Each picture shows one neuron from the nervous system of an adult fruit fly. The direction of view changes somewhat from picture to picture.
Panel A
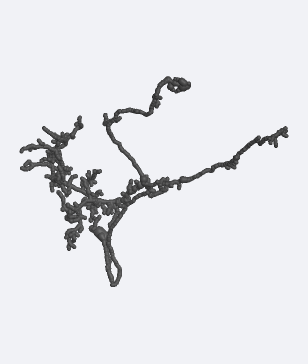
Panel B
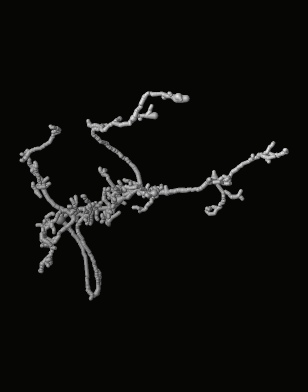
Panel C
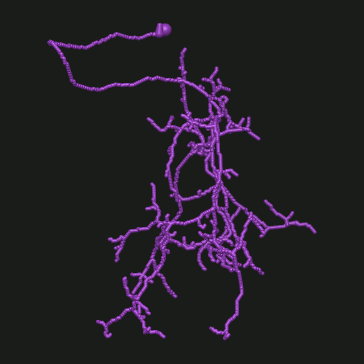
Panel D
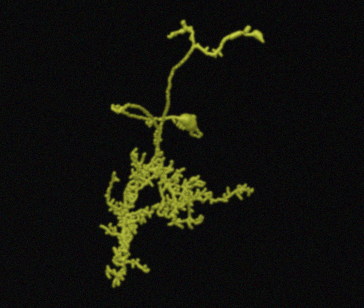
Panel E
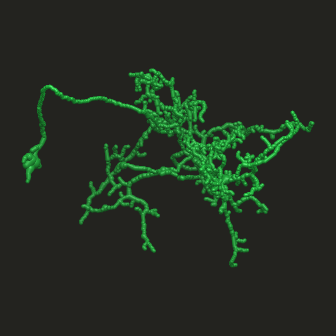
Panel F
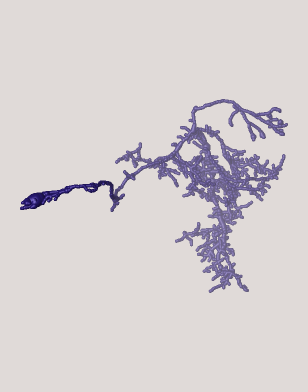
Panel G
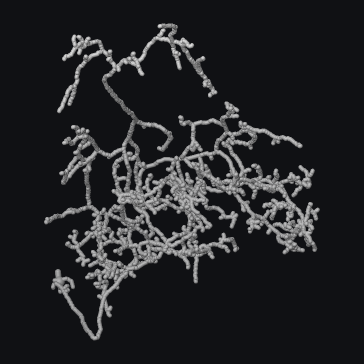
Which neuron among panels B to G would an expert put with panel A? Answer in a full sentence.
The neuron in panel B is of the same cell type.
